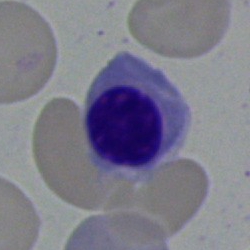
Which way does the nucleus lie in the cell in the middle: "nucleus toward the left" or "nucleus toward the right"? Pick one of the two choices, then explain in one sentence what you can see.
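Nucleus toward the left. The nucleus sits off-centre, toward the lower left of the cell.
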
